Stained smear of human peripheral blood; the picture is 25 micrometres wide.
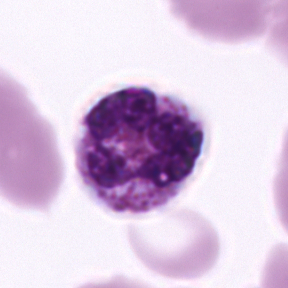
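Eosinophil in the middle of the blood smear, about 11 micrometres across. Looking first at the nucleus: it is irregular and lobed, and it fills most of the cell. Its chromatin is dark purple and coarsely clumped. Only a small amount of pale pinkish cytoplasm shows, mostly below the nucleus. Coarse purple-red granules lie in that cytoplasm and over the nucleus as well.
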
